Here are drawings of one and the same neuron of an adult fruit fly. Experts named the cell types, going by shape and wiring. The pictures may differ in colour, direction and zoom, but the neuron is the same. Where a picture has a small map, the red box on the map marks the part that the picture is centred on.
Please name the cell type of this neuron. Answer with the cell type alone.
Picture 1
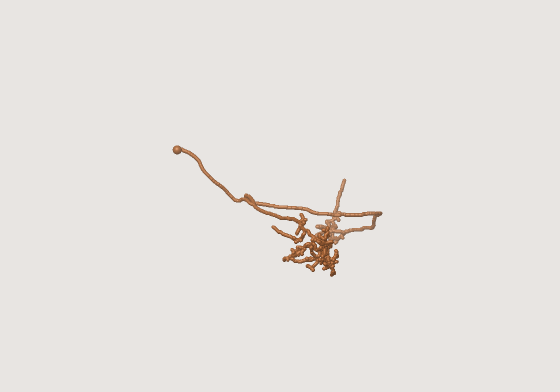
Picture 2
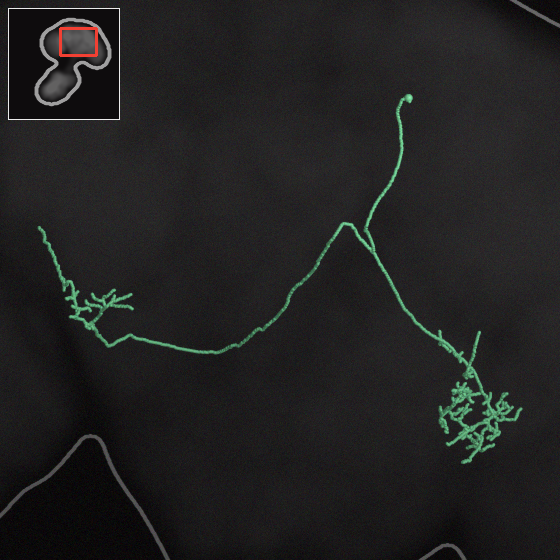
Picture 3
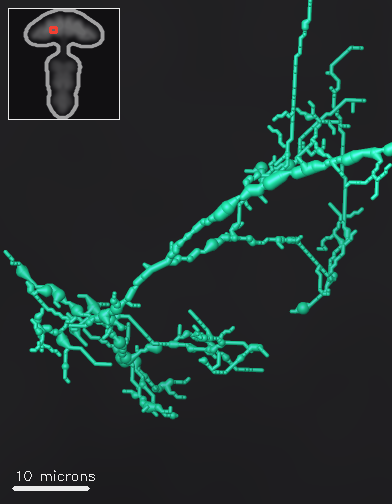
WED199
